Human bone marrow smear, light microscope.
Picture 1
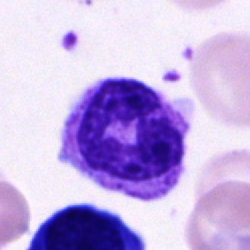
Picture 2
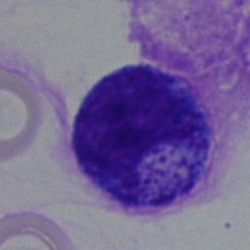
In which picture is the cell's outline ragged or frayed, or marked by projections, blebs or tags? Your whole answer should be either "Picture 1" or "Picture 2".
Picture 1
